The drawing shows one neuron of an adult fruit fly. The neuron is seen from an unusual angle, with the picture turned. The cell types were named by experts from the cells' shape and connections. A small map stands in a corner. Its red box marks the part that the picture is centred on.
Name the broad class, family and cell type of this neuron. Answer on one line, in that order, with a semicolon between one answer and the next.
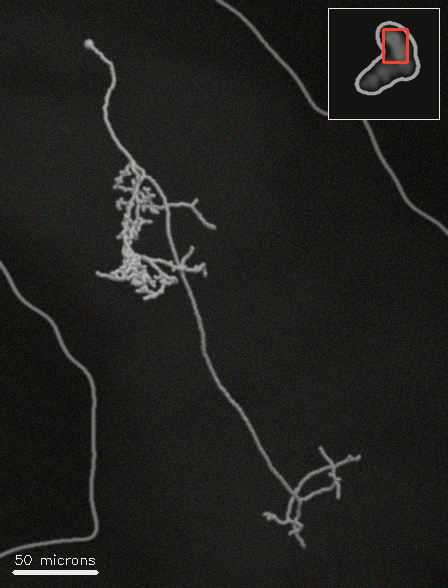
central-brain intrinsic neuron; hemilineage VLPl2_posterior; PLP059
